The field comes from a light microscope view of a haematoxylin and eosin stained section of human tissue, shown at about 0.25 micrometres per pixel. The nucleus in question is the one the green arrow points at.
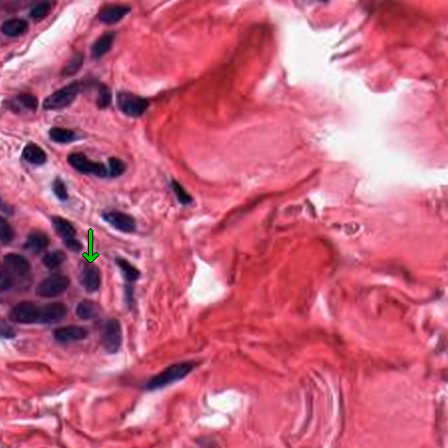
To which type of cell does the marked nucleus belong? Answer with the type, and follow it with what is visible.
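The marked nucleus belongs to a keratinocyte. The nucleus is oval and dark purple, about the same size as the crowded nuclei beside it. The nucleus fills most of the cell, leaving only a thin rim of pale pink cytoplasm with no clear cell border. The cell lies at the outer edge of a tightly packed cluster of dark nuclei, with the nuclei nearly touching one another. Just beside it, on the side away from the cluster, are pink wavy fibres with a few thin, elongated dark nuclei lying along them.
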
